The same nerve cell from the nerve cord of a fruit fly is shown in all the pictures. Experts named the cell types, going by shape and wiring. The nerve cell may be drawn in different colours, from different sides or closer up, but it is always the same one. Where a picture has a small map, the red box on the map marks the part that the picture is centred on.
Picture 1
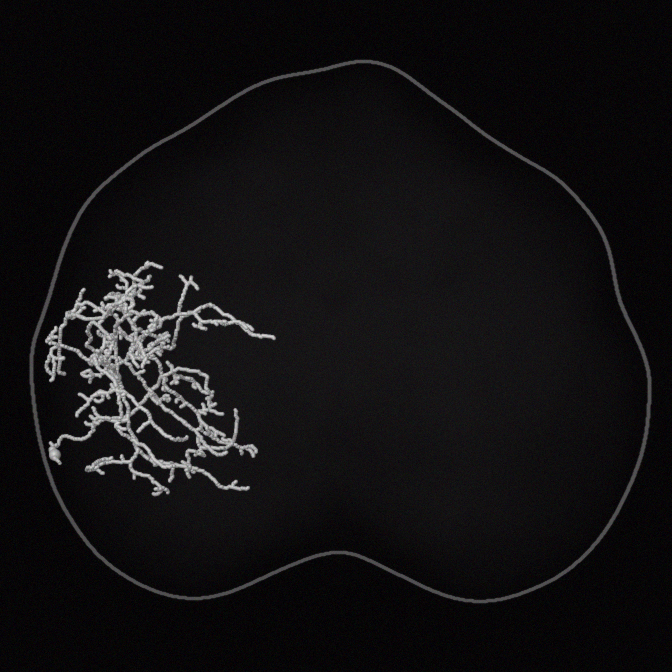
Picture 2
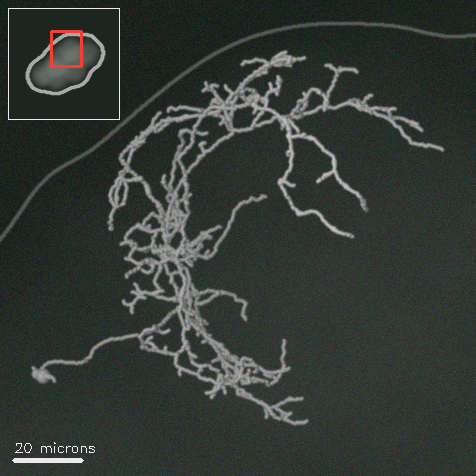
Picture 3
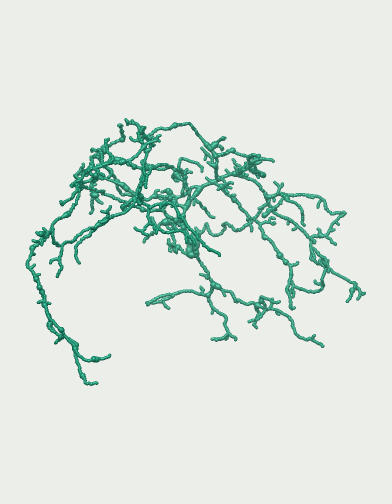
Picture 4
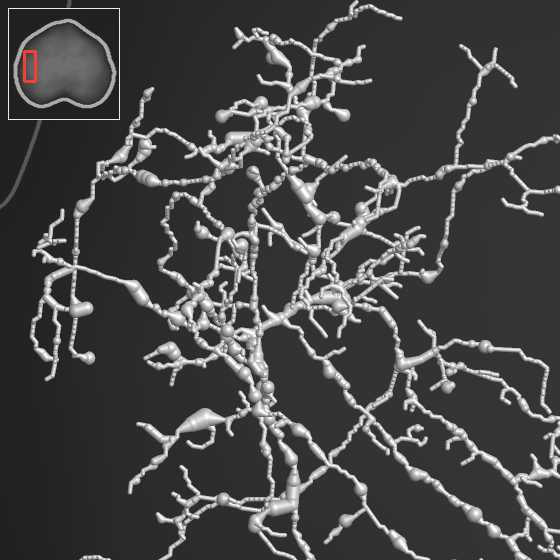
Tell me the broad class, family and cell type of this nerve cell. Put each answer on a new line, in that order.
nerve-cord intrinsic neuron
hemilineage 03A
IN03A065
